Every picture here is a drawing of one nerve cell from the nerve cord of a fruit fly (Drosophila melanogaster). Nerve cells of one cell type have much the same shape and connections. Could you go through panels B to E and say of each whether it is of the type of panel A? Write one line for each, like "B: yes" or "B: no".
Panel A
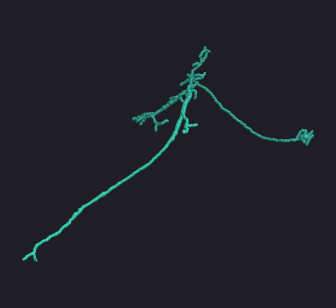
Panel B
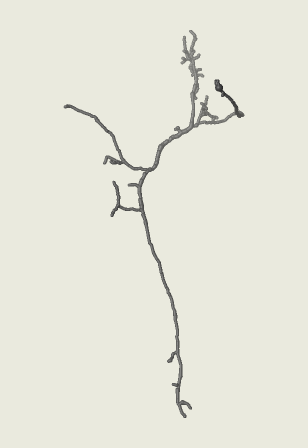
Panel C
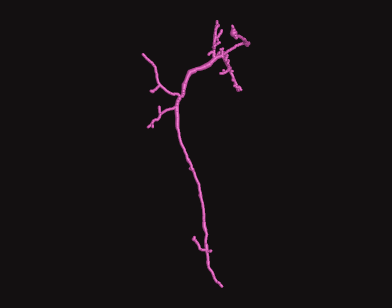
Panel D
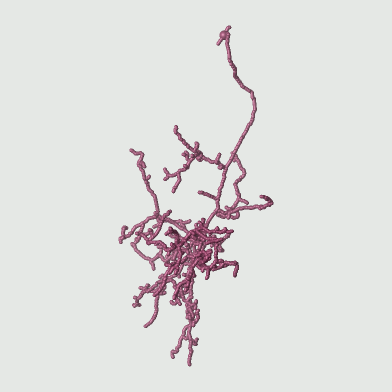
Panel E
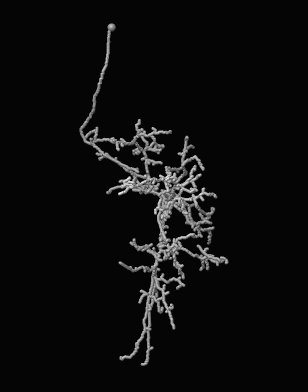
B: yes
C: yes
D: no
E: no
